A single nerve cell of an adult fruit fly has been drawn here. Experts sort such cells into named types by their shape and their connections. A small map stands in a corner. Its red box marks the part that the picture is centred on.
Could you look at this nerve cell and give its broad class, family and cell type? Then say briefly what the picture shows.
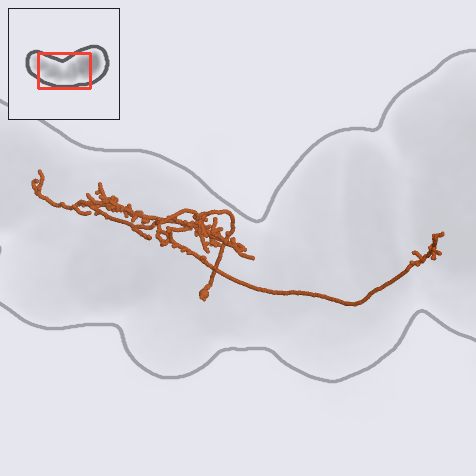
This is an ascending neuron. Its family is hemilineage 06A. Its cell type is AN06A041. Its cell body lies in the middle of the picture. In this view it is more than twice as wide as it is tall.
